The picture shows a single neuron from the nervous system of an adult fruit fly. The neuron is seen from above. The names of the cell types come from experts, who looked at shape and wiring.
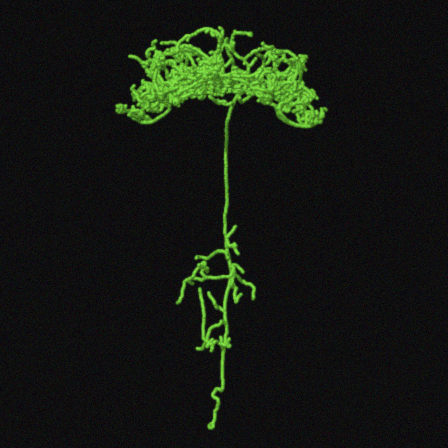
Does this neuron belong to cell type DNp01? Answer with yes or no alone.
no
